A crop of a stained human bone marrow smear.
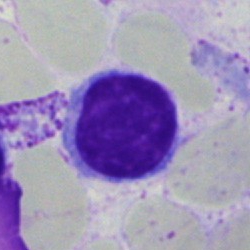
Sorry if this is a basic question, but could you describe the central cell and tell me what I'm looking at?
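Look first at the nucleus: it fills most of the cell, so only a narrow rim of cytoplasm is left, pale blue and wider on the left than the right. The chromatin is dense, dark purple, slightly mottled. What you're looking at is a lymphocyte.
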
